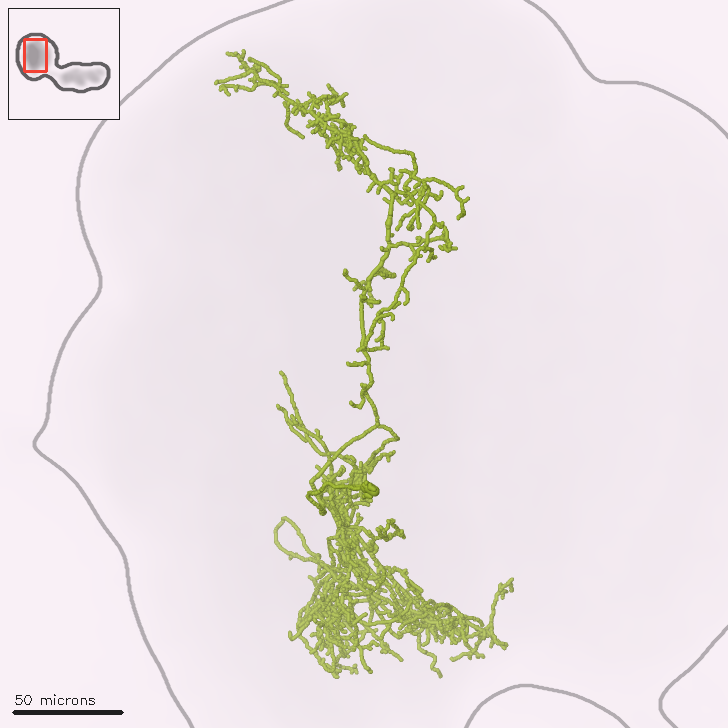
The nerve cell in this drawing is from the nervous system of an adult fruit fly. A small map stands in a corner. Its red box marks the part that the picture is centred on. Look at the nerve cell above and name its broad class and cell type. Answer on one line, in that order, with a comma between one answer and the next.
central-brain intrinsic neuron, GNG700m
